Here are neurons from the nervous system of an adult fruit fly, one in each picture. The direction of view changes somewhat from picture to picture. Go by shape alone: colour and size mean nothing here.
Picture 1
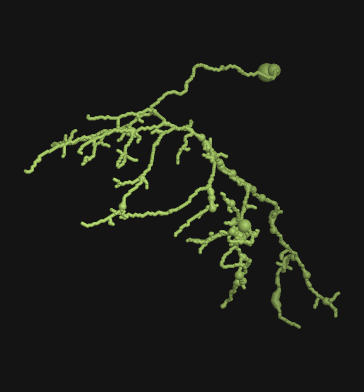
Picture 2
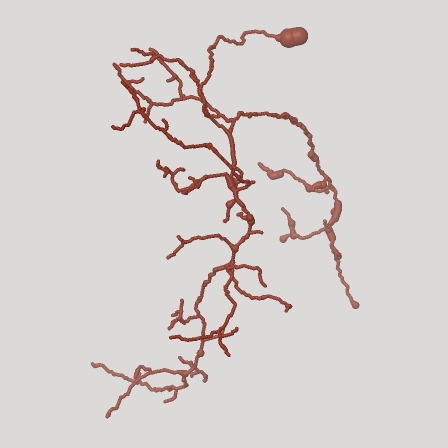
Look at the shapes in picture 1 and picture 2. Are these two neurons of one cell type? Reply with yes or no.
no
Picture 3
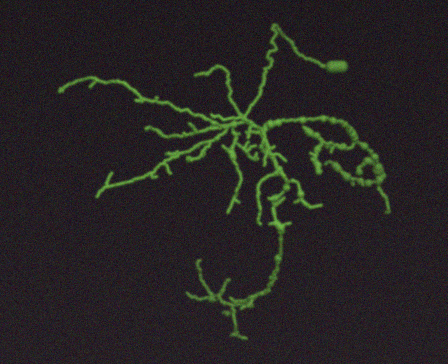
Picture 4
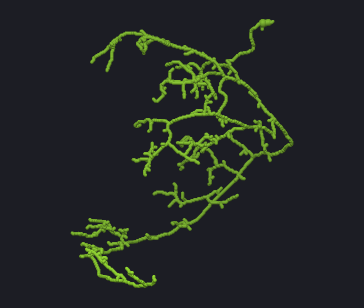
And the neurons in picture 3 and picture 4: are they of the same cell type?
no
